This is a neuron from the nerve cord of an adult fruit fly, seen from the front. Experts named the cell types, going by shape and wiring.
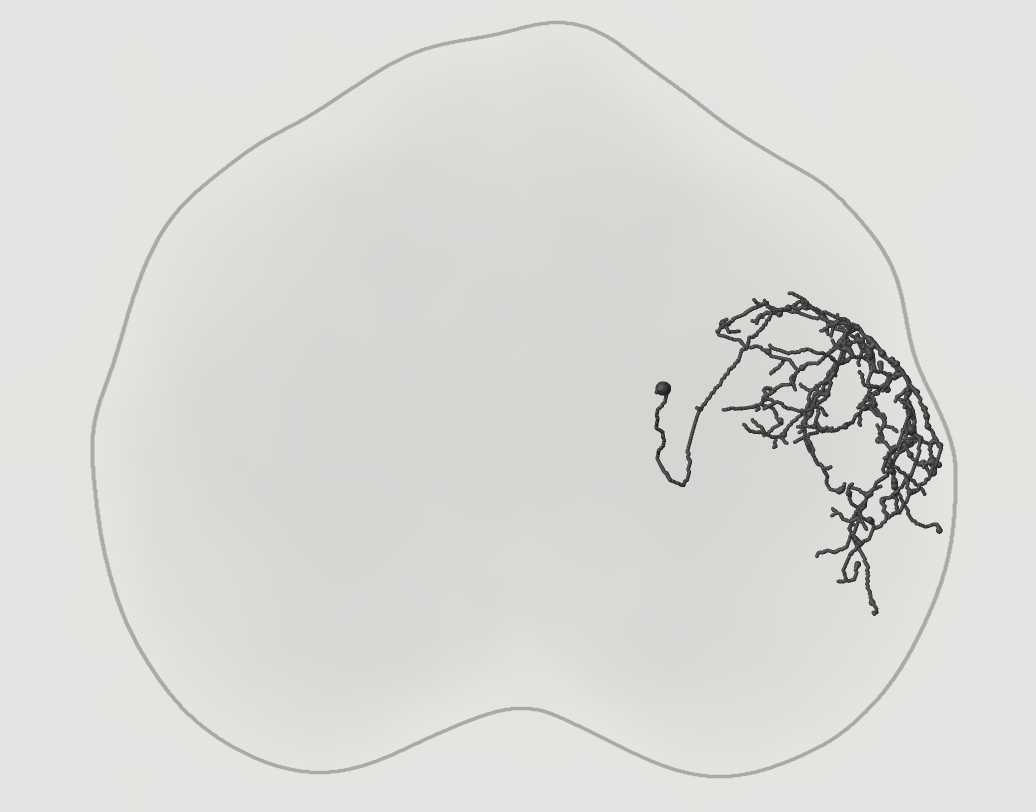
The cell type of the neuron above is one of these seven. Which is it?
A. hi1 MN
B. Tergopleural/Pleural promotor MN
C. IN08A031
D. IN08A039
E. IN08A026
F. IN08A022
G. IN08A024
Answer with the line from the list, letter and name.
E. IN08A026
